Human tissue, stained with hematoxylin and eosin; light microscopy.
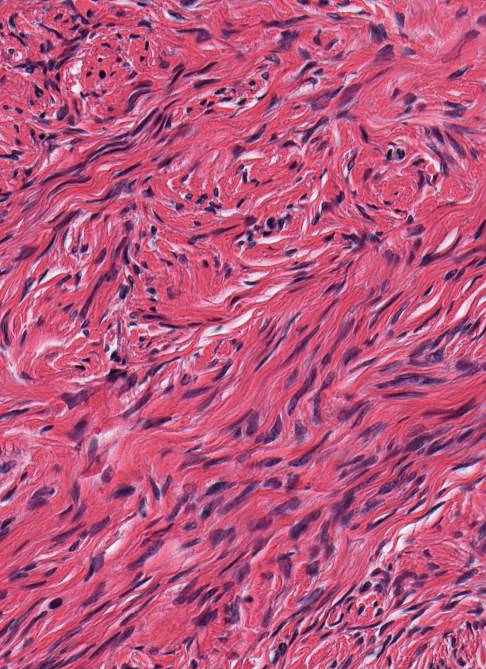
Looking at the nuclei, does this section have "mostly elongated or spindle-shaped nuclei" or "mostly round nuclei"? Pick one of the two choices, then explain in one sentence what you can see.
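Mostly elongated or spindle-shaped nuclei. The spindle cell nuclei are dark, elongated and tapered, and many are wavy.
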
